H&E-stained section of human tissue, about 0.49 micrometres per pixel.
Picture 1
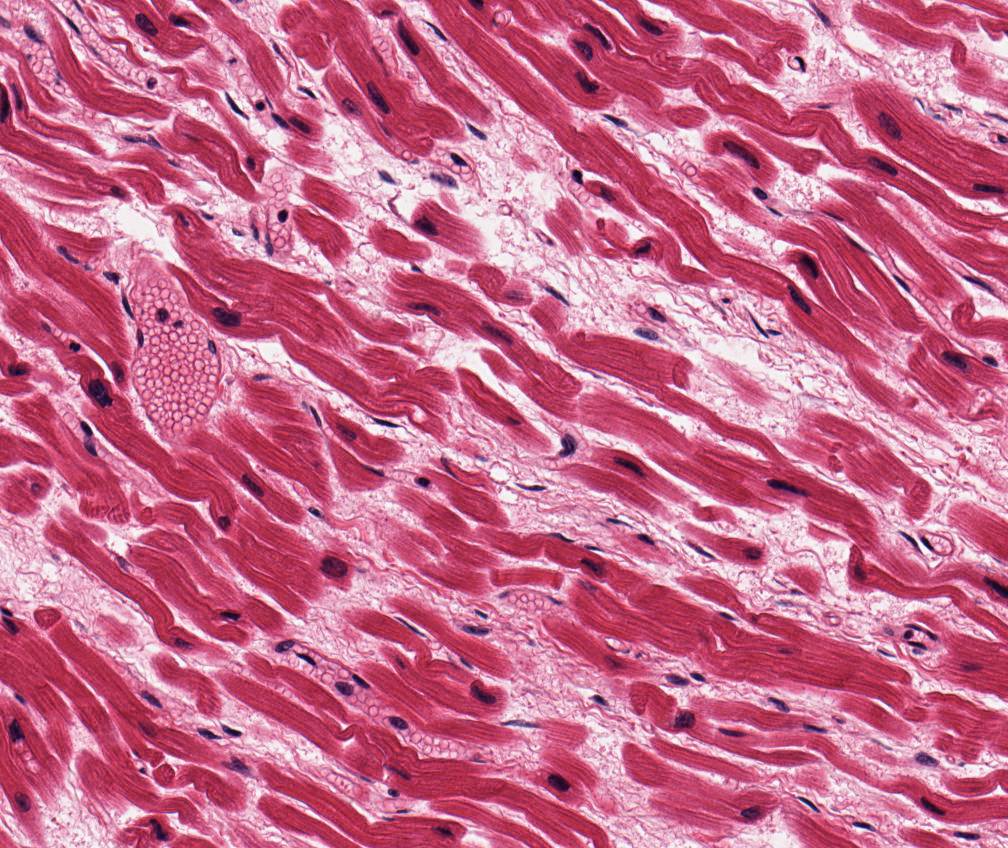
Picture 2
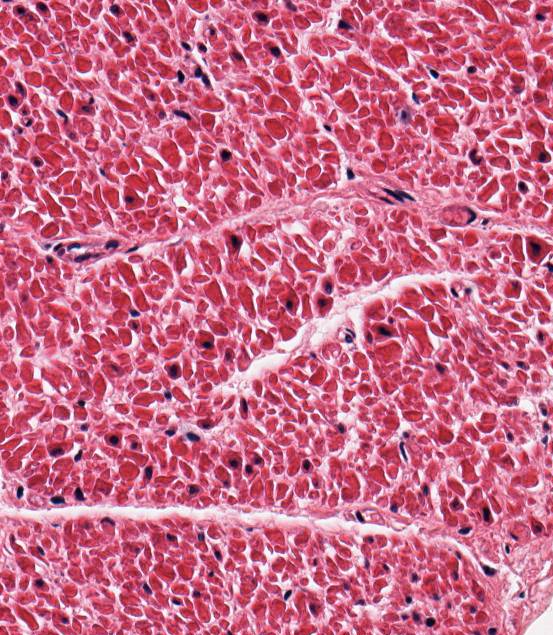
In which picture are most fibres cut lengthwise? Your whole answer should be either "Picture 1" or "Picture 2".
Picture 1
